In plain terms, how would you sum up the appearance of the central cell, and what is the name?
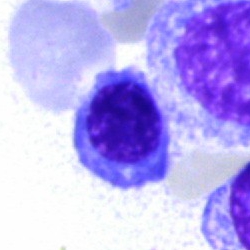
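The nucleus is off-centre, placed toward the top of the cell, leaving a wider band of cytoplasm beneath it. The cytoplasm forms a deep blue rim without distinct granules. Small blunt bumps mark the upper cell edge. The cell is an erythroblast.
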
